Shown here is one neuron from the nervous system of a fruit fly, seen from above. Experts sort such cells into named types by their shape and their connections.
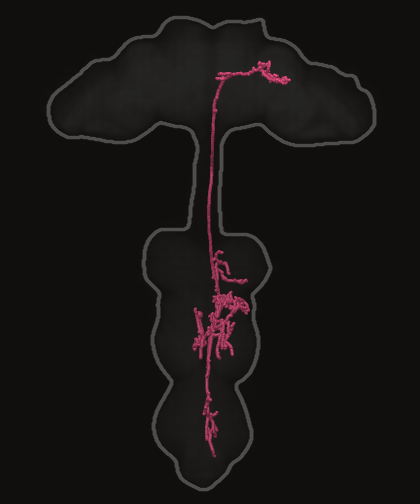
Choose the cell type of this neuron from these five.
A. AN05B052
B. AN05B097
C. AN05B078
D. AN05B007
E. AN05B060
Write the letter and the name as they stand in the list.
A. AN05B052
